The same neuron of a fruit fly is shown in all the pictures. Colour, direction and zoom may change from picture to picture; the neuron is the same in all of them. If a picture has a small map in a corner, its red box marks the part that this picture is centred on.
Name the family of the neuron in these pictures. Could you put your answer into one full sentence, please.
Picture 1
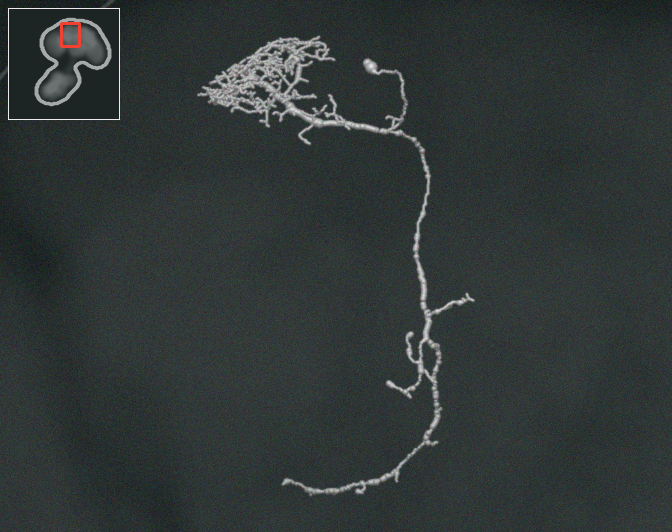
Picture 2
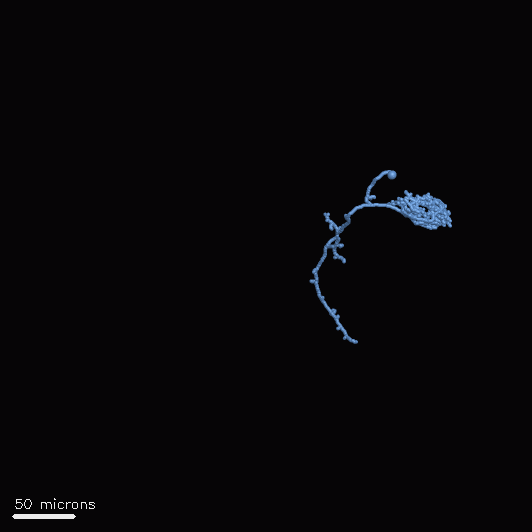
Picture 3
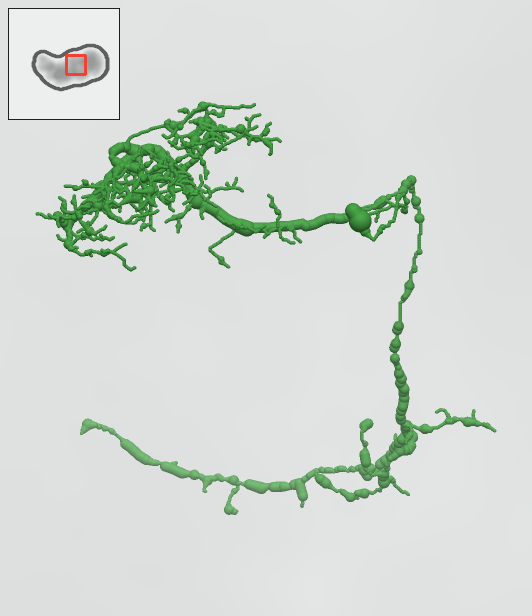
Concerning family, this neuron is hemilineage CREa2_ventral.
